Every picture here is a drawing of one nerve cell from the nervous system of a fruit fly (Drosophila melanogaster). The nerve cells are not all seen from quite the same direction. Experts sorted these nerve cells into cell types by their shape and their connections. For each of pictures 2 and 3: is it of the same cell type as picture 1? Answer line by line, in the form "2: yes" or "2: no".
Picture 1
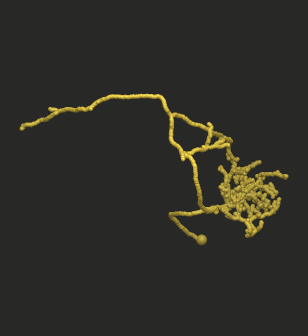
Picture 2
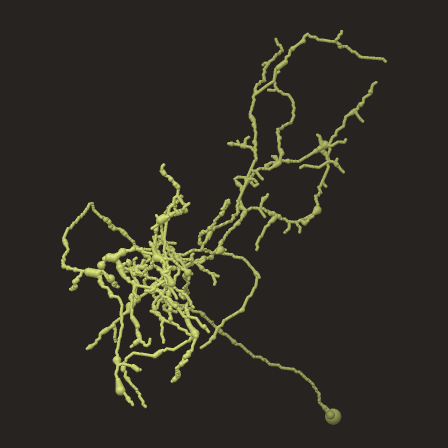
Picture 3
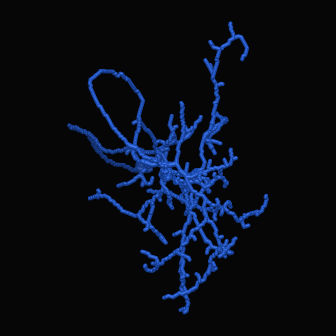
2: no
3: no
